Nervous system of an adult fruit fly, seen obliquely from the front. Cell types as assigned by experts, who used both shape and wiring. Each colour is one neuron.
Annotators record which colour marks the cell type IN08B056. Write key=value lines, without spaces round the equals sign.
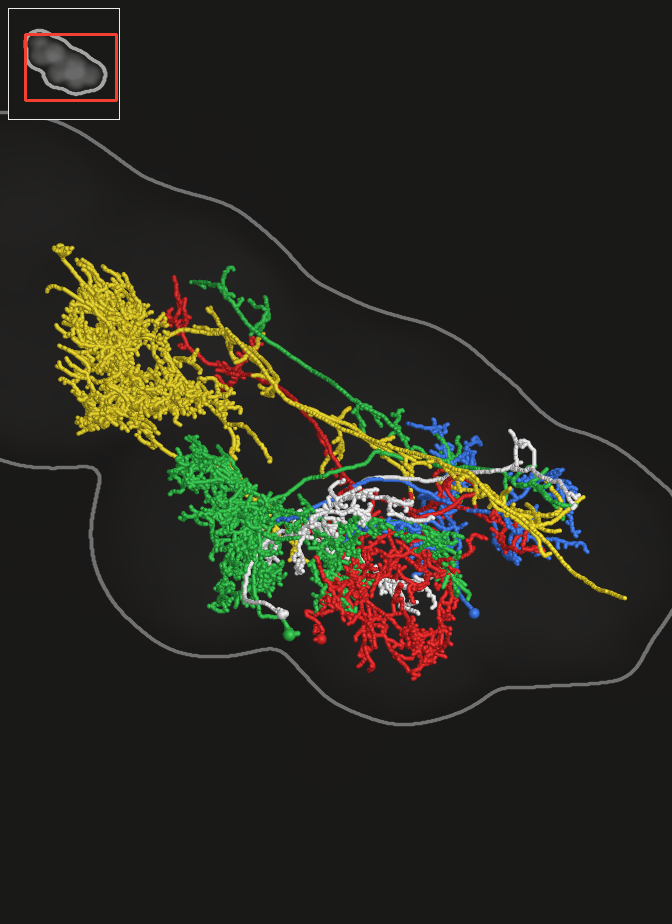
colour=blue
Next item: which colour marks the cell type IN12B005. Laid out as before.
colour=red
